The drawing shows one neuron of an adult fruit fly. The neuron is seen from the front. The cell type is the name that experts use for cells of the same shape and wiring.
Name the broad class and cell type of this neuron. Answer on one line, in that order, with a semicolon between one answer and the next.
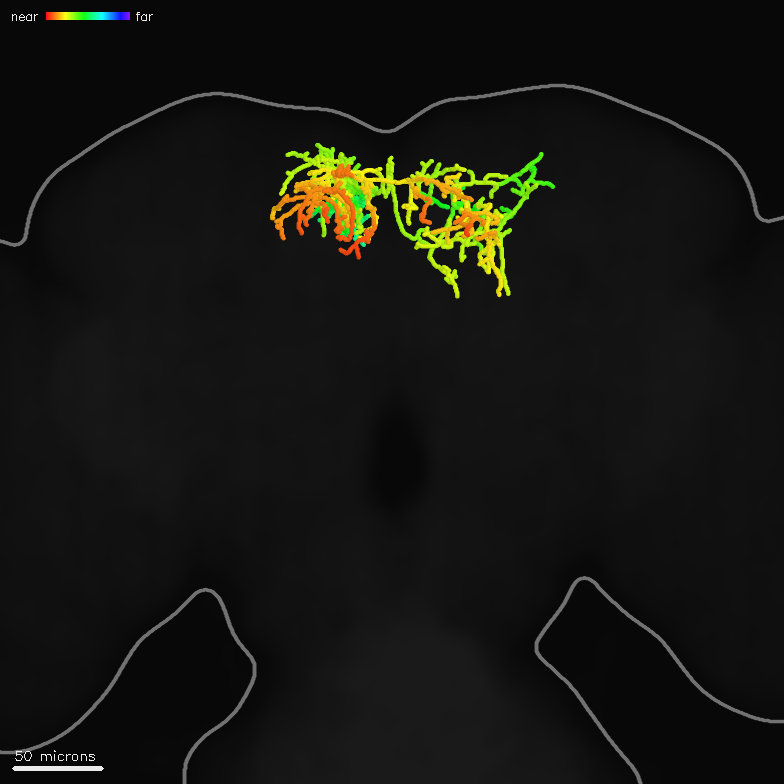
central-brain intrinsic neuron; SMP089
